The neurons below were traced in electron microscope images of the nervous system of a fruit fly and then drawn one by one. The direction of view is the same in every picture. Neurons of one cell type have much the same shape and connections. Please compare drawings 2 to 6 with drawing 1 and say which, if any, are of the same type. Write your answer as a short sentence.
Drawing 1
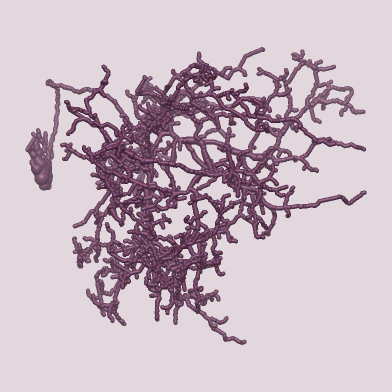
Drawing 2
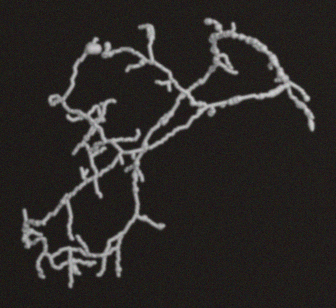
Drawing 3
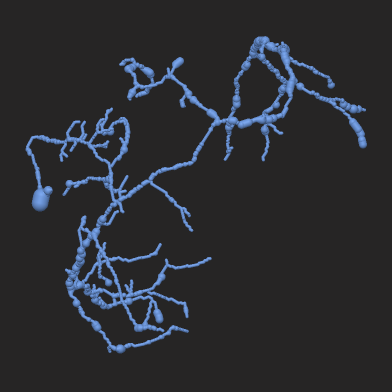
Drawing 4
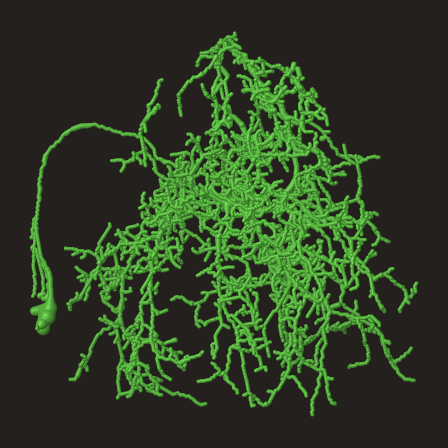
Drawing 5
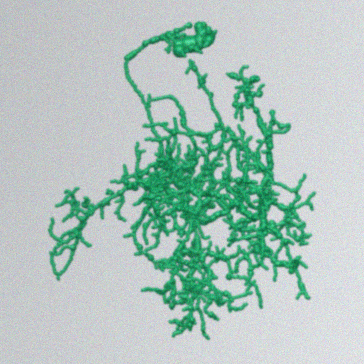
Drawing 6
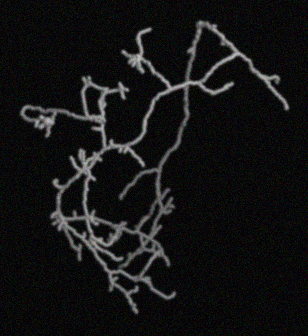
Drawing 4 and drawing 5 are of the same cell type.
